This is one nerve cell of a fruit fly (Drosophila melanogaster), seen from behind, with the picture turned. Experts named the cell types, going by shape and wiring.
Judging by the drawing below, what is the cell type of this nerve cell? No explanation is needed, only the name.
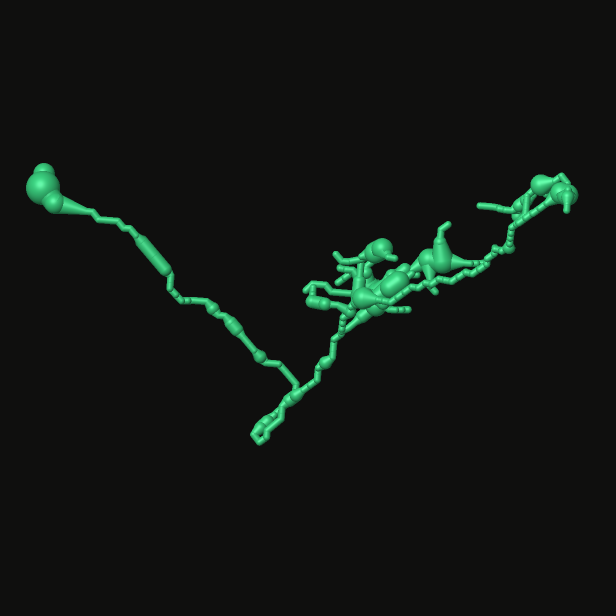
Mi9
